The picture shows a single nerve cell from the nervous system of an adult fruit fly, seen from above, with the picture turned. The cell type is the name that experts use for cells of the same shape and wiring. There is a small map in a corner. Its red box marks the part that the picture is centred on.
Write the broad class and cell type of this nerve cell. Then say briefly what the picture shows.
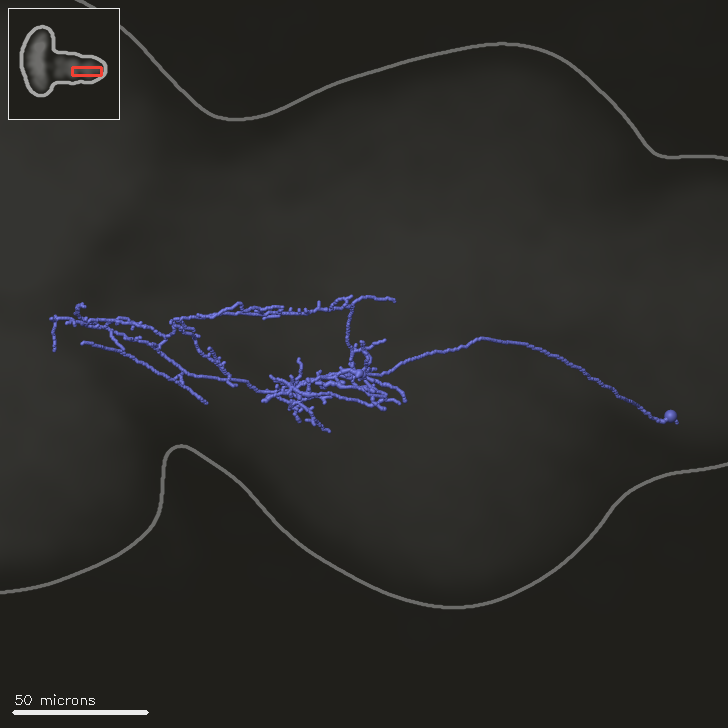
This is a nerve-cord intrinsic neuron. The cell type is INXXX347. Its cell body lies on the right of the picture. By the scale bar it is about 250 microns wide in this view. Dozens of branch ends can be seen.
